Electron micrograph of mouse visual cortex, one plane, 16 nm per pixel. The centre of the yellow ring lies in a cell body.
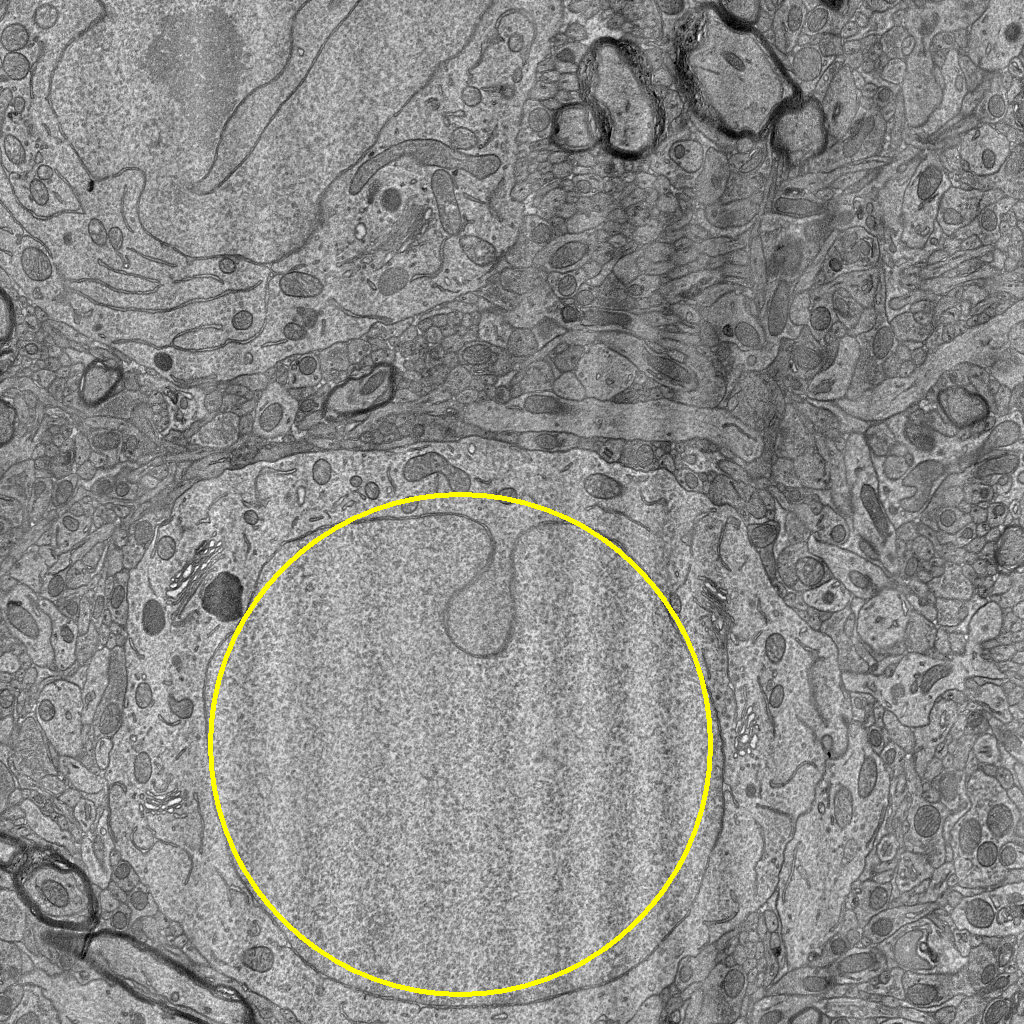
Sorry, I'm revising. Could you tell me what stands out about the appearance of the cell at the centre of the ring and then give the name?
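The whole nucleus shows, and it's round. One deep, narrow fold of the envelope runs in from the top and ends in a rounded loop. Chromatin's fine and evenly spread, no dark clumps lining the envelope. Off the upper left of the nucleus, one large, round, very dark body sits in the cytoplasm. It's an excitatory neuron.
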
